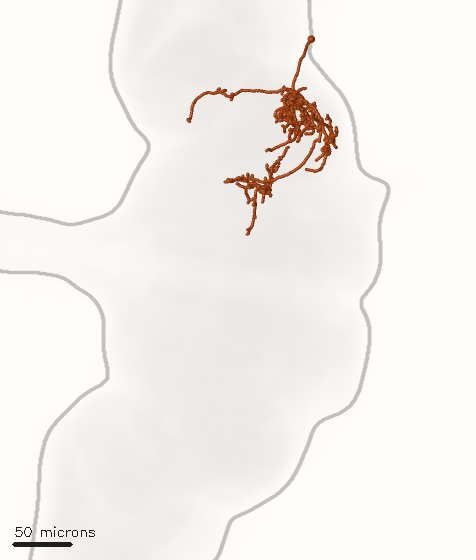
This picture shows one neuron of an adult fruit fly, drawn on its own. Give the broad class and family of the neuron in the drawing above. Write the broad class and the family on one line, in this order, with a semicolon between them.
central-brain intrinsic neuron; hemilineage SLPav1_medial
